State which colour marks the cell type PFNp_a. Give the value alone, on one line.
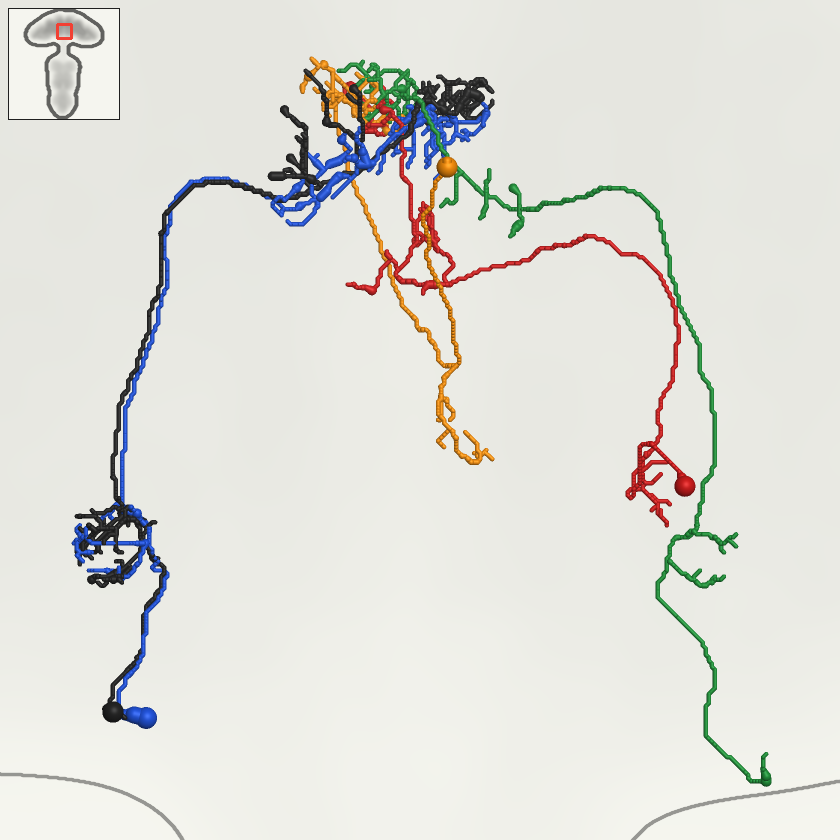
orange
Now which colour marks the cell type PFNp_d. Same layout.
red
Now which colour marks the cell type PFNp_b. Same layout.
green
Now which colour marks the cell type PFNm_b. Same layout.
blue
